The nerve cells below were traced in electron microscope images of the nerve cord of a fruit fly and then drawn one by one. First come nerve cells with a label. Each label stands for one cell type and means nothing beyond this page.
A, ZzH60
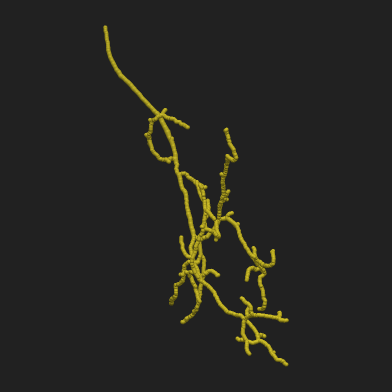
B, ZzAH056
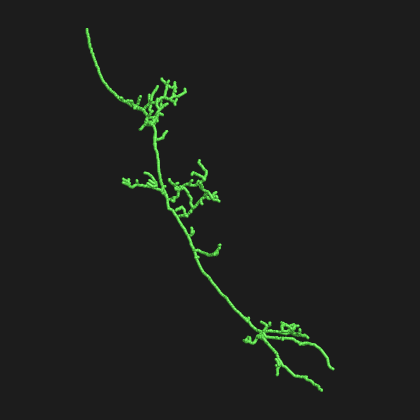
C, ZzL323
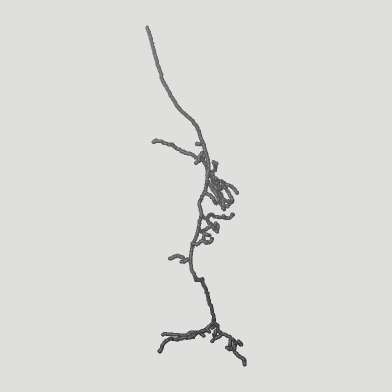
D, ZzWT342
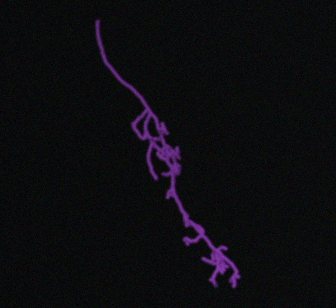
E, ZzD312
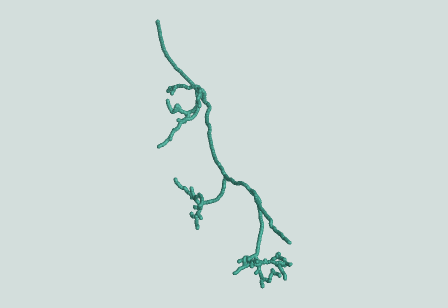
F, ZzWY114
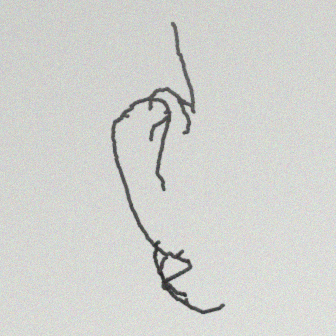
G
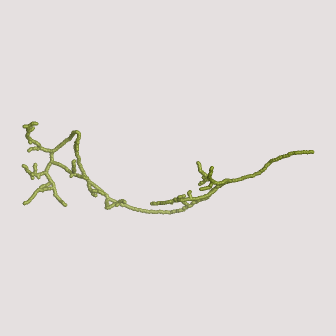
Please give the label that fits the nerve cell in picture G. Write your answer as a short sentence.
It belongs to ZzWY114.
